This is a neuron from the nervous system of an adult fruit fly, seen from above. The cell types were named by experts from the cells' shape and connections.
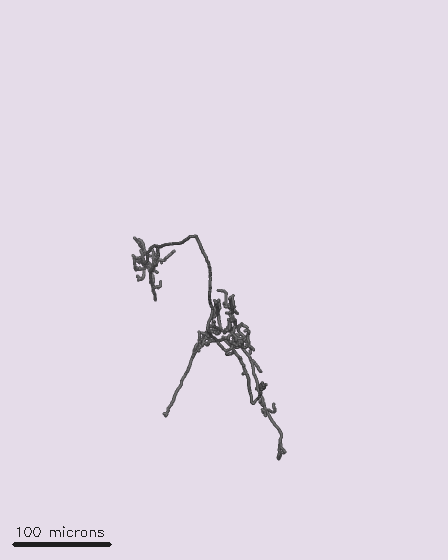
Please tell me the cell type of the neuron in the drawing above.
IN18B036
